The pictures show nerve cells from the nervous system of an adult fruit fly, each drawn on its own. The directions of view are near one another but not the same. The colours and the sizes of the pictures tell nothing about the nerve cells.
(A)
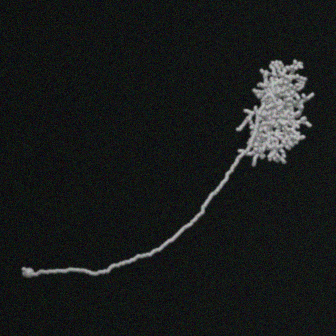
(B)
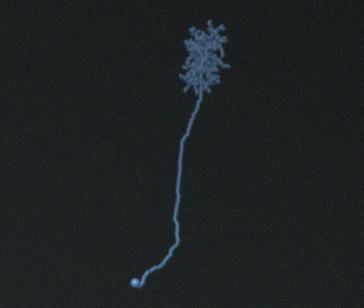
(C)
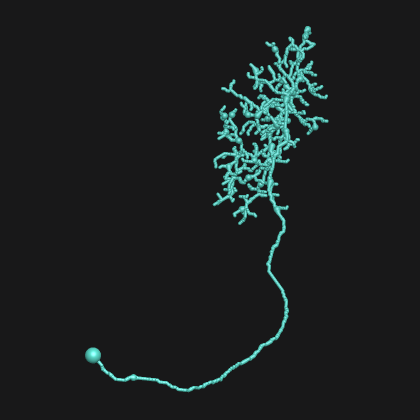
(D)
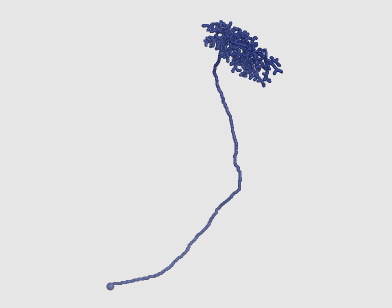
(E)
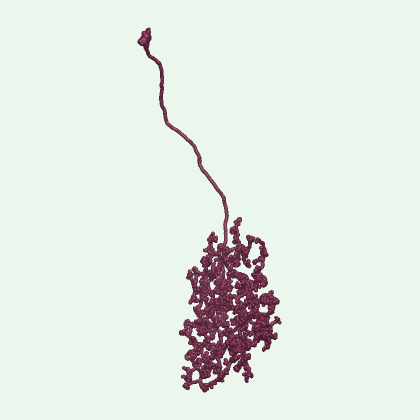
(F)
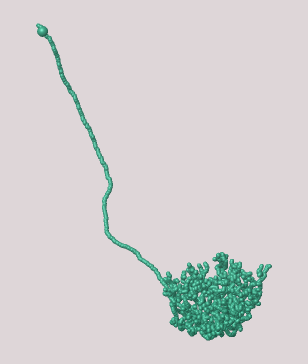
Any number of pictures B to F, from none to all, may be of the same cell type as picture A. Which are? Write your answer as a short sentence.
Picture B, picture C and picture D are of the same cell type.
